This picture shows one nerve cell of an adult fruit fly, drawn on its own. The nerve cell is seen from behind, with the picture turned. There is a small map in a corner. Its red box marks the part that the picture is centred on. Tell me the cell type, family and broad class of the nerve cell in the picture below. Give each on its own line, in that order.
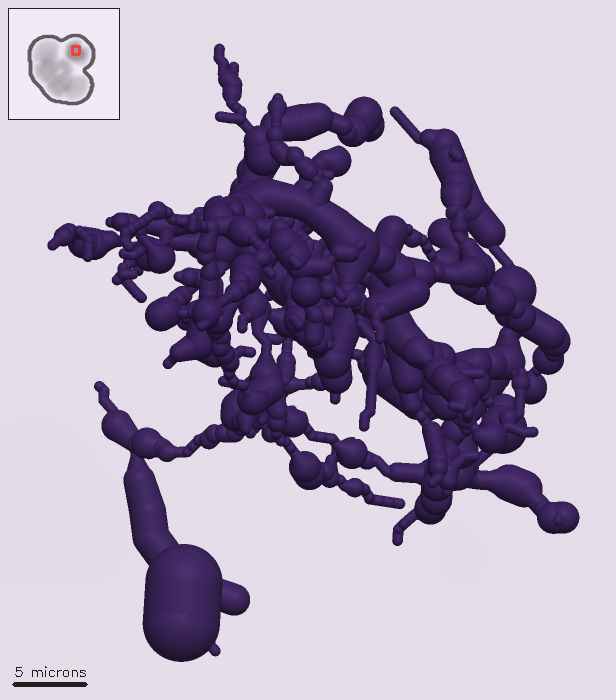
IN09A017
hemilineage 09A
nerve-cord intrinsic neuron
